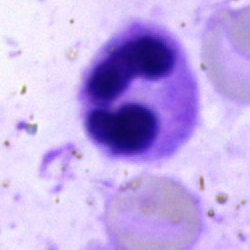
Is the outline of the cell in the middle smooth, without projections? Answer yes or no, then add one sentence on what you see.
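Yes. The cell outline is round to slightly oval with a smooth edge.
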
